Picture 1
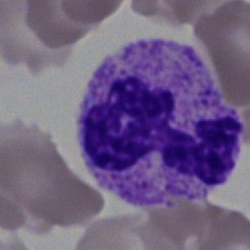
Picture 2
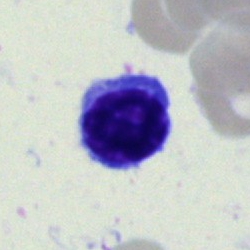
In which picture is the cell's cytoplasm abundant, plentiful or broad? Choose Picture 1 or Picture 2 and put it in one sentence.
Picture 1 shows a cell with plenty of cytoplasm around its nucleus.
